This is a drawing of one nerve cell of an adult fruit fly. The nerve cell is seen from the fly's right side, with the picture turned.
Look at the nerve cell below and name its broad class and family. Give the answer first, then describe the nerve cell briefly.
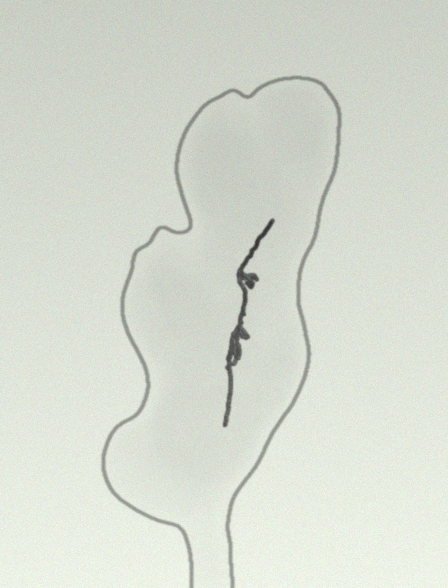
It is a sensory neuron entering the nerve cord. The name of its family is class mechanosensory proprioceptive. No cell body is drawn. As drawn here it is more than twice as tall as it is wide.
